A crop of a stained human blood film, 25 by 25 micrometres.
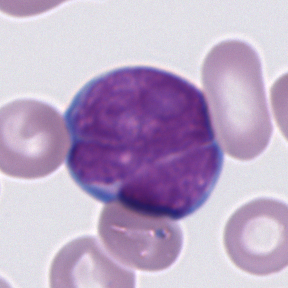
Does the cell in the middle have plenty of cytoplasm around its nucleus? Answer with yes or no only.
No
